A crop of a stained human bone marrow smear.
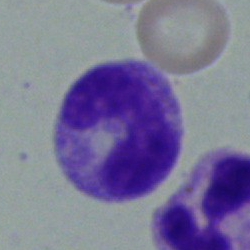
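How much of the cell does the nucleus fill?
Most of it, leaving only a small amount of cytoplasm.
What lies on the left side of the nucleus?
A notch holding a pale, nearly colourless patch.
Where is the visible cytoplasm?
Mainly toward the lower left, pale lilac in colour.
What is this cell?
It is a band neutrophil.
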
